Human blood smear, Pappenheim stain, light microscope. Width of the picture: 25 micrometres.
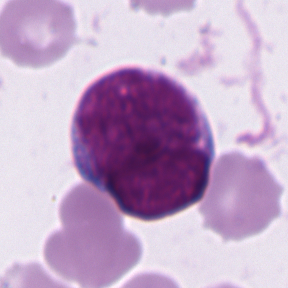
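Myeloblast: the nucleated cell at the centre, about 14 by 12 micrometres, its nucleus about 13 by 11 micrometres and filling roughly 80% of the cell's area. The nucleus stains a deep reddish purple, and its chromatin is fine and evenly spread, not clumped into coarse blocks. Only a thin blue rim of cytoplasm shows, and it is widest along the lower left edge.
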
